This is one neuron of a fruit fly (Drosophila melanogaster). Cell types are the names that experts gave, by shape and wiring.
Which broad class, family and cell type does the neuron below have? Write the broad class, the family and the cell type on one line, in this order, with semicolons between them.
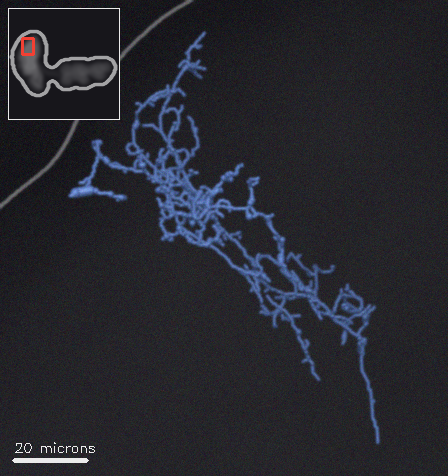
central-brain intrinsic neuron; hemilineage SLPad1_anterior; CB2285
